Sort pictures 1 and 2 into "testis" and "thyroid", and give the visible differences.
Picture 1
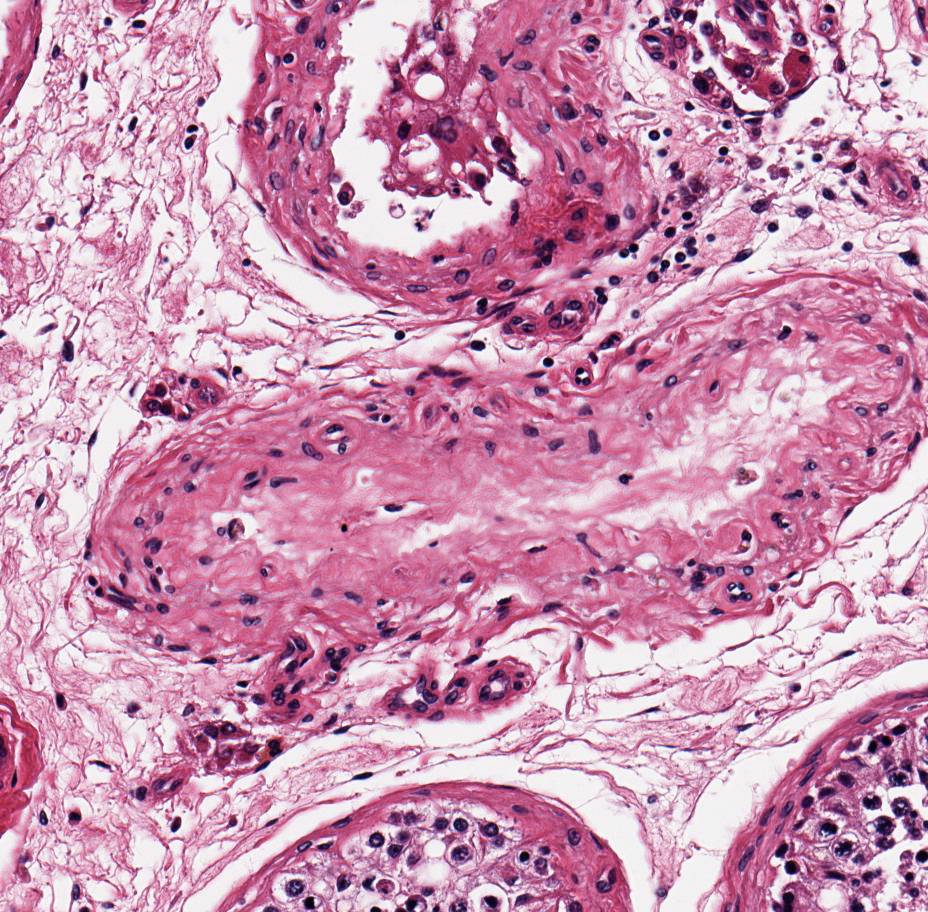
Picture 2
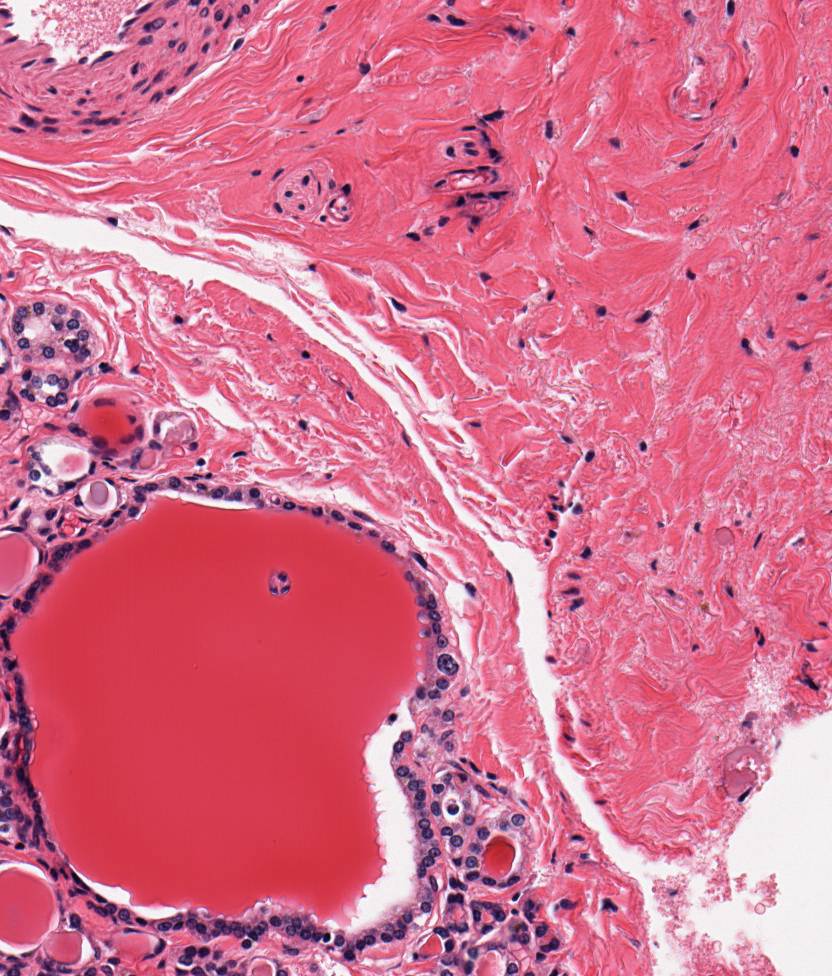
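Right, picture 1 is testis and picture 2 is thyroid. Along picture 1's bottom edge, two rounded tubules are packed with germ cells that have round dark nuclei. At the top, another tubule's thick pink wall of spindle cells encloses an open lumen with detached cells and debris.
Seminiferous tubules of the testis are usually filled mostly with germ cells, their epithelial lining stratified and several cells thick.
Picture 2 has follicles at lower left and dense collagenous tissue over the upper and right parts. One large follicle there, filled with homogeneous, deeply eosinophilic colloid, is lined by a single layer of cuboidal cells with round dark nuclei. Several much smaller colloid-containing follicles cluster around it along the left edge.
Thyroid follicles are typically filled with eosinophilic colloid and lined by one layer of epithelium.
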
